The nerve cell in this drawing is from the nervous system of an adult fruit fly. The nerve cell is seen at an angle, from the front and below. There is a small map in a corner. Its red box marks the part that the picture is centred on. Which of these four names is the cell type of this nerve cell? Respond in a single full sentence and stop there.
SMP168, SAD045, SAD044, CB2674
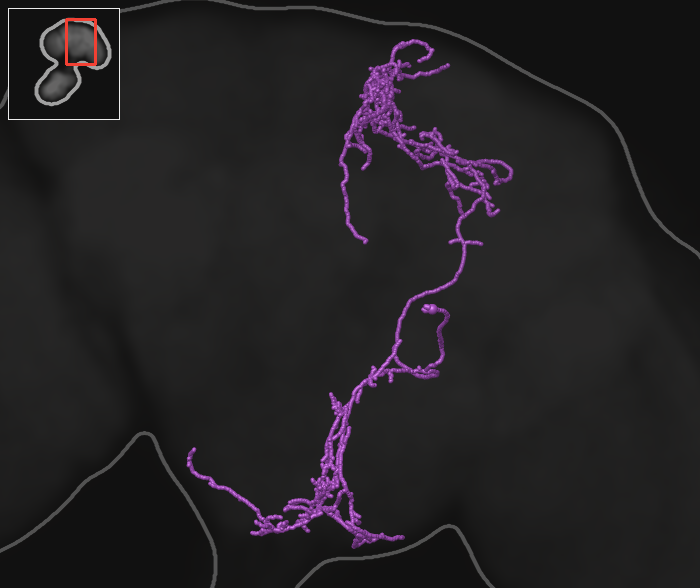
The nerve cell here is of the cell type SMP168.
